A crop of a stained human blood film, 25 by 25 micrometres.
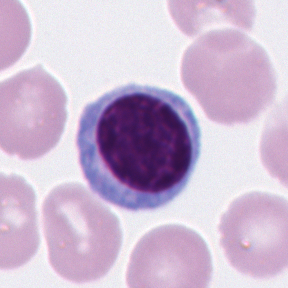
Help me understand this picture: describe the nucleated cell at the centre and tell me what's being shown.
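Round and smooth, without projections, this cell is about 11 micrometres across. Its nucleus, round to slightly oval with no indentation, measures about 9 by 8 micrometres, fills about 60% of the cell's area and is shifted off-centre toward the upper right. The chromatin is dark purple and coarsely clumped. The cell is a typical lymphocyte.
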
